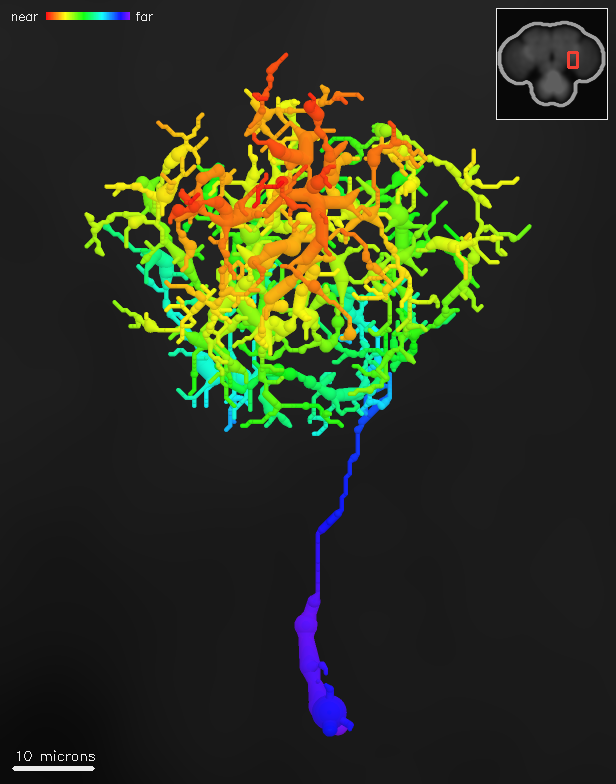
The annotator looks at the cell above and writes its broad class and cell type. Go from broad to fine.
central-brain intrinsic neuron; AVLP352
